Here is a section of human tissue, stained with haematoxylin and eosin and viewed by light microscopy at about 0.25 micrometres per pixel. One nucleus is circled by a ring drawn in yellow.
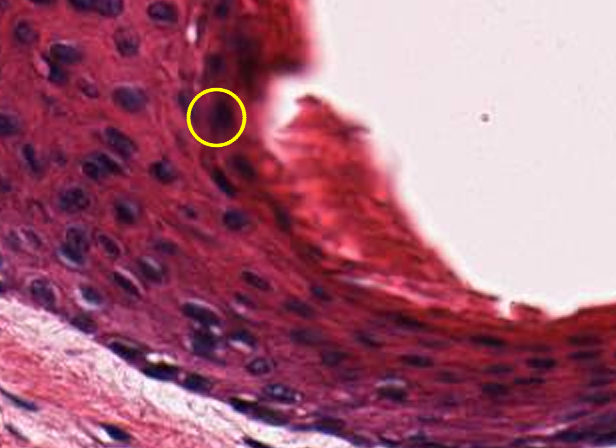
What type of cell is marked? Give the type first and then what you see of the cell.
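It is a keratinocyte. The nucleus is dark and evenly stained, about the same size as or a little narrower than the rounder nuclei to its left. The cytoplasm is deep pink and merges with that of its neighbours, without a sharply drawn cell outline.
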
